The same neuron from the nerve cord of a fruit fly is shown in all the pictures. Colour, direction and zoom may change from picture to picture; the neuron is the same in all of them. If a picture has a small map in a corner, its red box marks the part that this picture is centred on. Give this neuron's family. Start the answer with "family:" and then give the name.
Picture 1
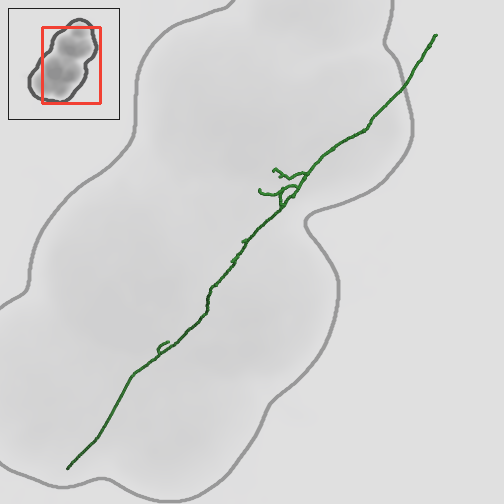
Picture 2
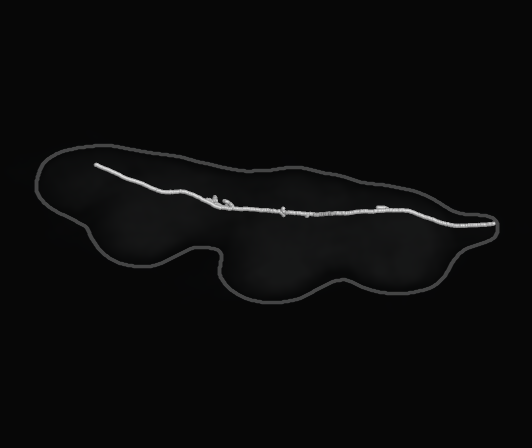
family: class mechanosensory proprioceptive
